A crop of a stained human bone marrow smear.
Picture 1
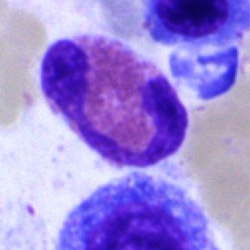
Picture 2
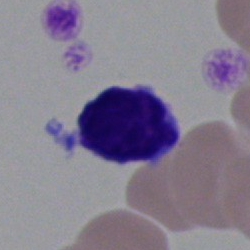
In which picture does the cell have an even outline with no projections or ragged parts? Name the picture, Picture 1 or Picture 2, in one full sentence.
Smooth is the outline of the cell in picture 1.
